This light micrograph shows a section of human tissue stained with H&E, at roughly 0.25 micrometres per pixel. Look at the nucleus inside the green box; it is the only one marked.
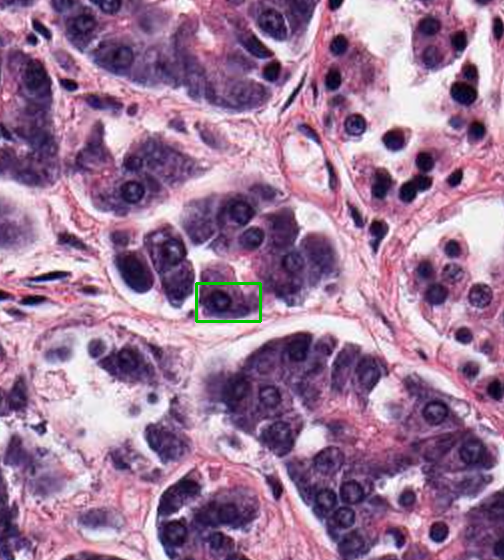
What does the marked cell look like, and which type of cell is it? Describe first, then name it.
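The nucleus is about the same size as the nuclei of the neighbouring cells in the same cluster. The nucleus sits in the lower part of the cell, near the side facing the pink fibre band; most of the purple-pink cytoplasm lies above it. The cell is one of a tight cluster of similar cells, with its lower side resting along a thin band of pale pink fibres that separates this cluster from the next. It is a pancreatic acinar cell.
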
